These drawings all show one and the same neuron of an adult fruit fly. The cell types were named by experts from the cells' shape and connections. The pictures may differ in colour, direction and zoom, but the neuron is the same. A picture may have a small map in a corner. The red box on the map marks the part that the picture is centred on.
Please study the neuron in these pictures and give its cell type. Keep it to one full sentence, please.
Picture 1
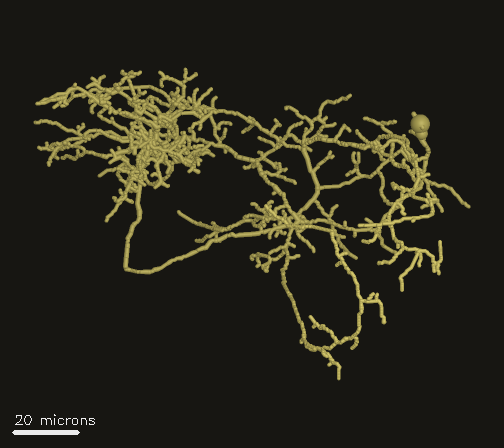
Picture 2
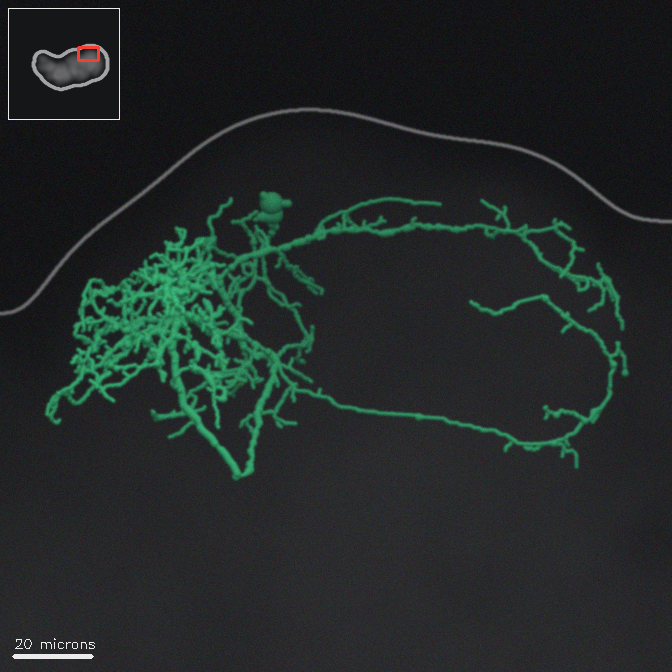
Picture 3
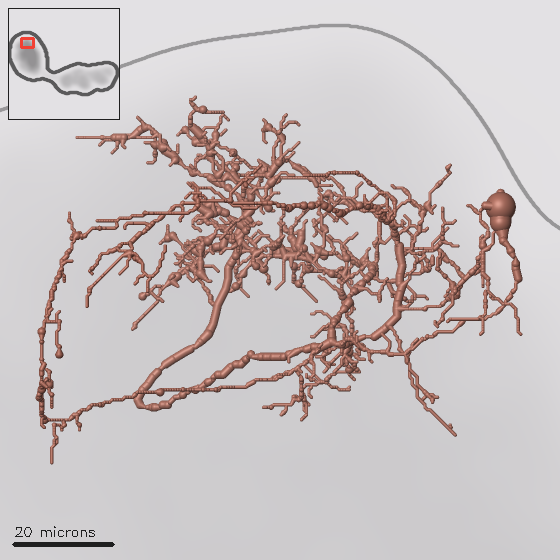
The cell type that this neuron has is SMP234.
